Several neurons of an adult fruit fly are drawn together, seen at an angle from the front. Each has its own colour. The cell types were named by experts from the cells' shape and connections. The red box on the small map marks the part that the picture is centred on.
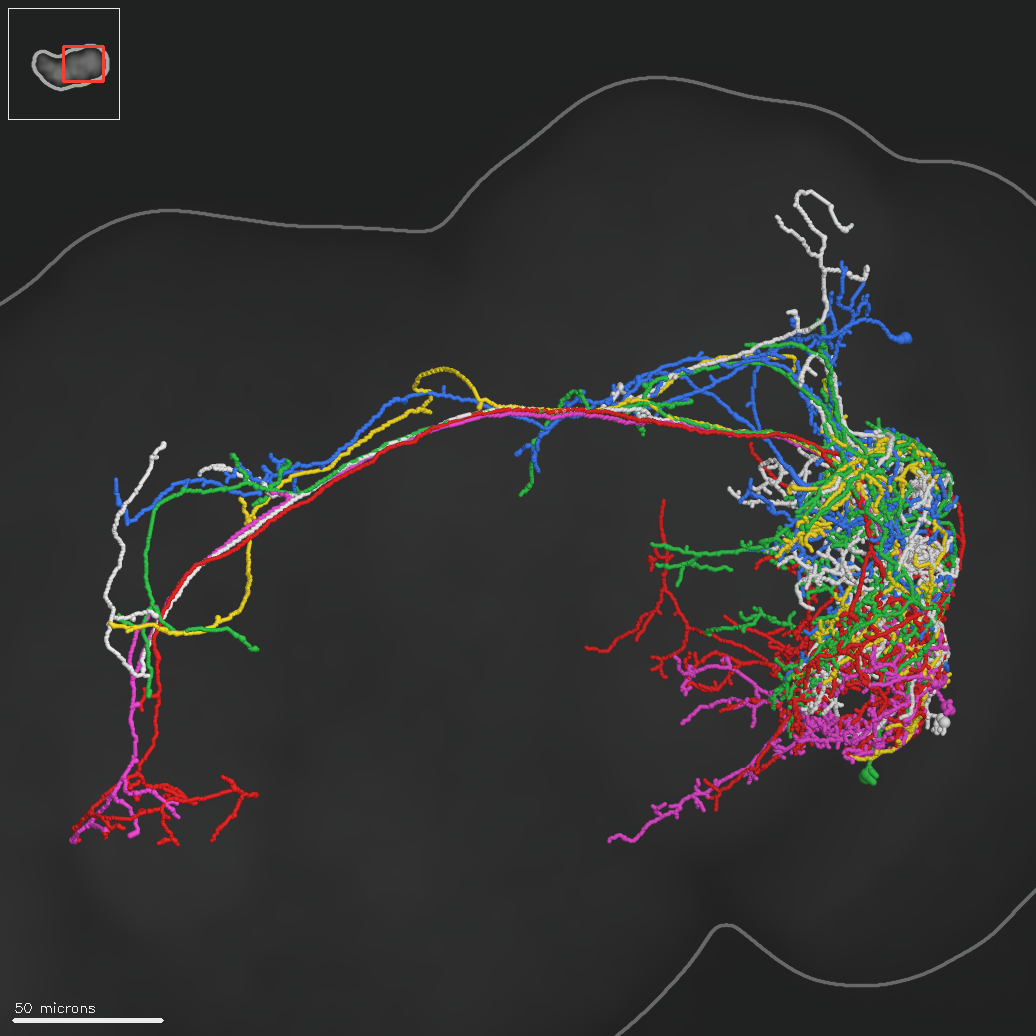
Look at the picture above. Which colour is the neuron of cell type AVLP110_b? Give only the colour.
green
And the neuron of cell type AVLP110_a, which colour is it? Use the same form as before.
white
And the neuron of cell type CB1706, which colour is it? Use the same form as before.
magenta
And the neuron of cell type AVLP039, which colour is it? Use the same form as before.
blue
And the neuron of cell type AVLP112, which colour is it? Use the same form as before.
red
